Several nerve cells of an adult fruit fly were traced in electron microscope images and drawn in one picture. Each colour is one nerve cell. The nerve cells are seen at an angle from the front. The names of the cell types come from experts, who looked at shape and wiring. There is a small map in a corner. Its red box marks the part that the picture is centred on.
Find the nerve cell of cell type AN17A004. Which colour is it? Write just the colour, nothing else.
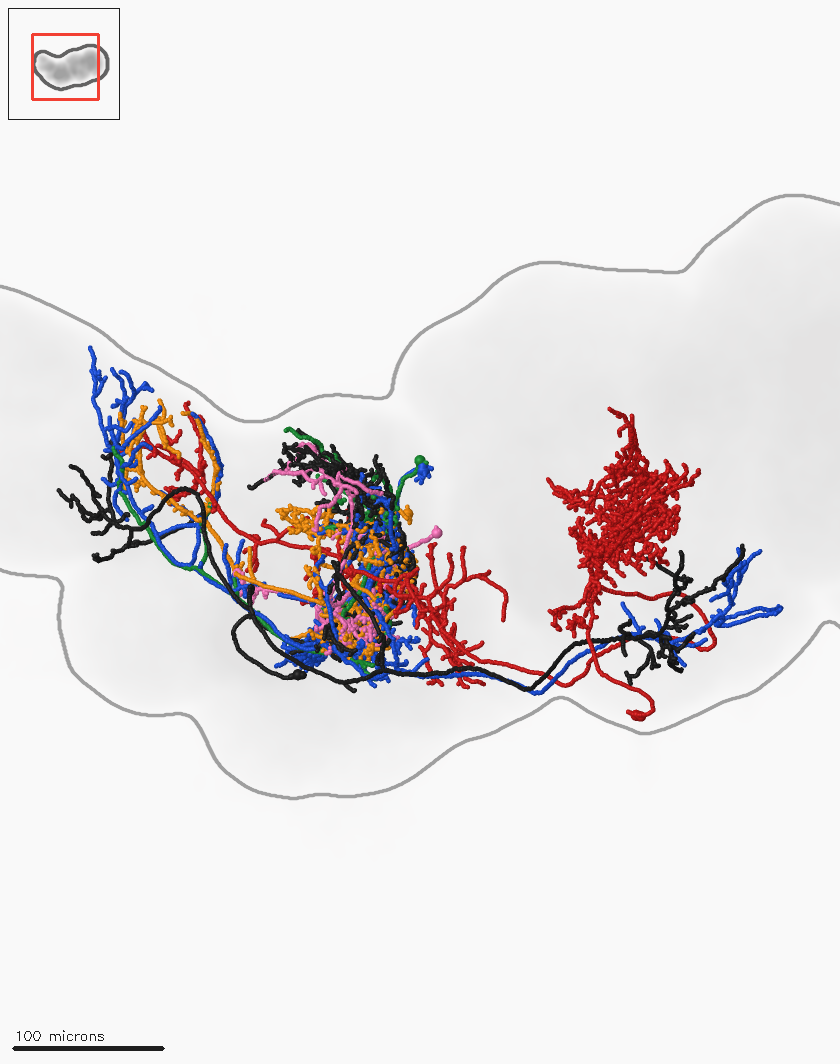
blue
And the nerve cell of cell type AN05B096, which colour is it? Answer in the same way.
black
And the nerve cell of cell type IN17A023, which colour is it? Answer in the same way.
orange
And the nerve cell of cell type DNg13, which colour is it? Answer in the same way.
red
